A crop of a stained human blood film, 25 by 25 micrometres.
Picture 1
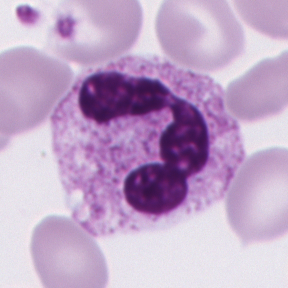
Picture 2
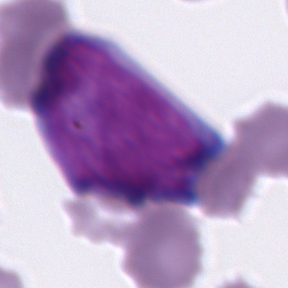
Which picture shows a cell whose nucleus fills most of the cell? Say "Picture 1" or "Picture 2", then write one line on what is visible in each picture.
Picture 2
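Picture 1: The cytoplasm is abundant and pale pink-lilac.
Picture 2: No separate rim of cytoplasm can be seen around the purple mass.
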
